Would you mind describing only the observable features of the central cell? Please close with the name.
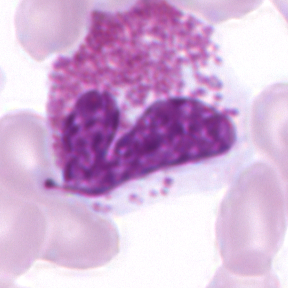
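Two lobes make up the nucleus, and the left looks to me the smaller of them. I can't see any nucleoli in it. The granules crowd most densely in the cytoplasm above the nucleus, while below it the cytoplasm is pale, with only a few. I'd put this down as an eosinophil.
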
